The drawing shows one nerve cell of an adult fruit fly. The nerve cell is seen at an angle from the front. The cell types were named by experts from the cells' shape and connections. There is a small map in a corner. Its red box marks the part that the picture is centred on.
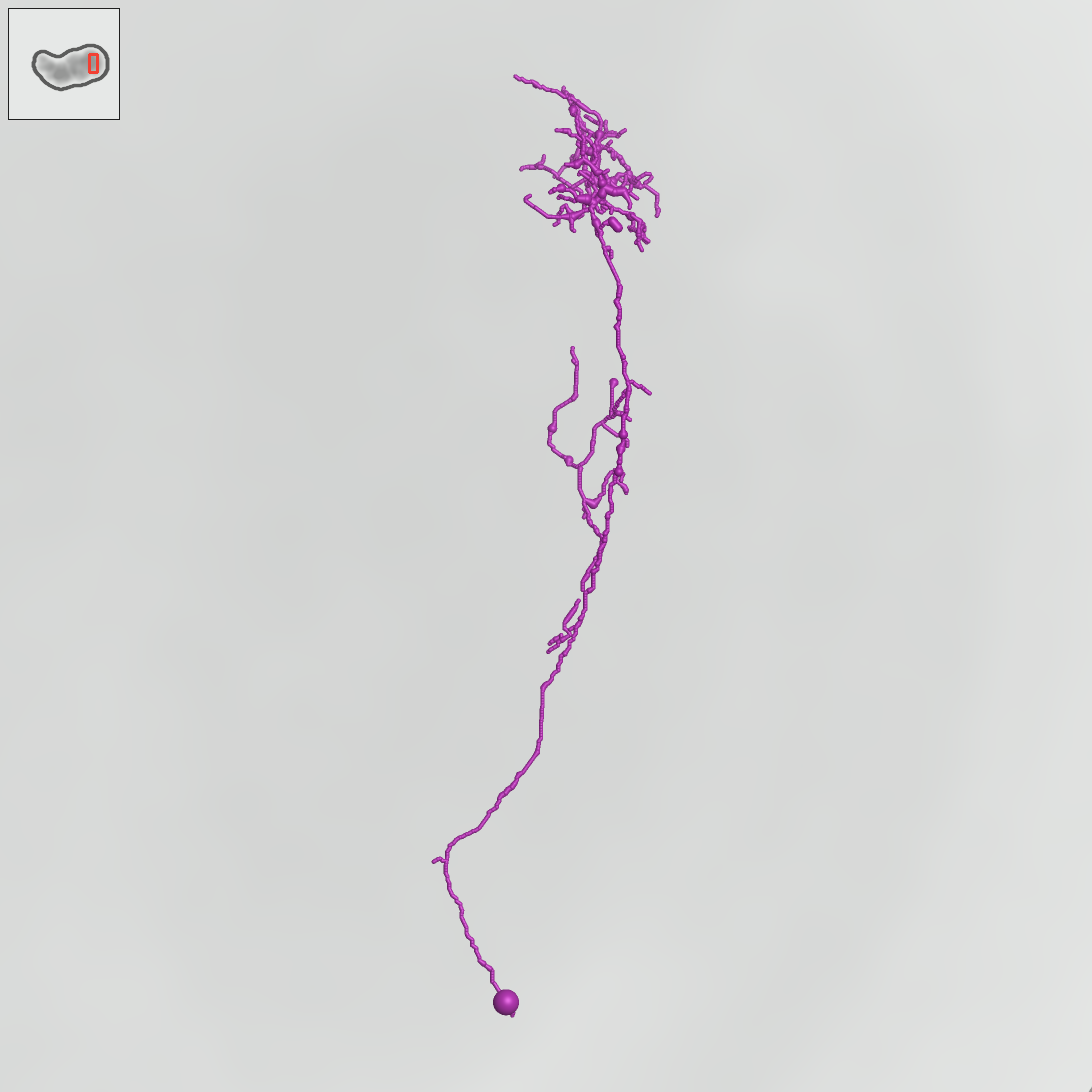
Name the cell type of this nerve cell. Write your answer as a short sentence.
The cell type is Li21.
